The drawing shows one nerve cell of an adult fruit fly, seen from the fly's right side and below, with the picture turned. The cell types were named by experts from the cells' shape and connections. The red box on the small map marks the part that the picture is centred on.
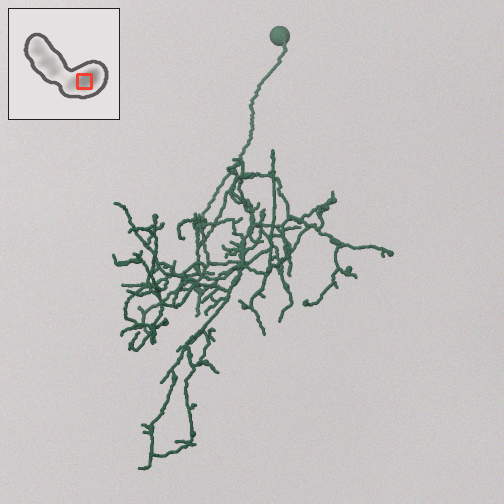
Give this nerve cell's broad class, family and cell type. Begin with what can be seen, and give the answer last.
The cell body can be seen at the top of the picture. The picture shows dozens of branch ends. It is a central-brain intrinsic neuron. Its family is hemilineage LHl1. The cell type is AVLP002.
